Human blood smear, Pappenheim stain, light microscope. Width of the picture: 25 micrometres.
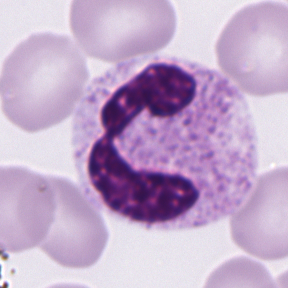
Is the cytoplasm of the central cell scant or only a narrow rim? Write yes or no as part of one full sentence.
No, rather than scant, the cytoplasm of the cell is plentiful.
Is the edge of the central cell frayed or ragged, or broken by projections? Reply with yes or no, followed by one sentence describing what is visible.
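No. The cell outline is round and smooth.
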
